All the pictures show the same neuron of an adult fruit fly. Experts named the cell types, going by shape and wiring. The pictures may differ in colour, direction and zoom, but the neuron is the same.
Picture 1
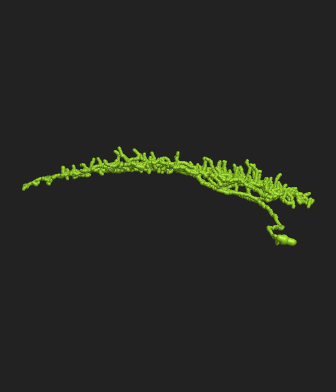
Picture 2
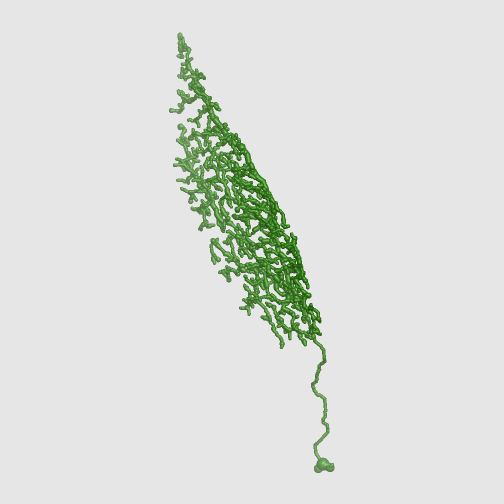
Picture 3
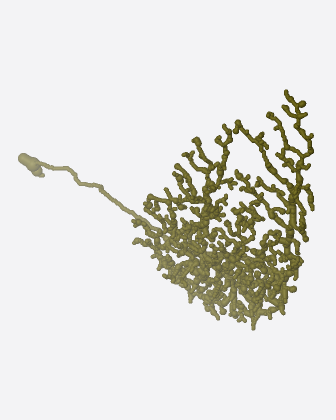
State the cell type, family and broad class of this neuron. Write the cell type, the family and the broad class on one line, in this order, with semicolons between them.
Pm7; Pm; optic-lobe intrinsic neuron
